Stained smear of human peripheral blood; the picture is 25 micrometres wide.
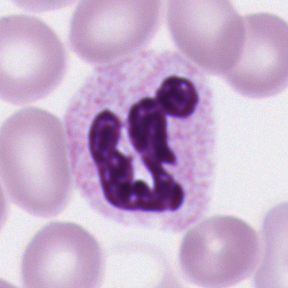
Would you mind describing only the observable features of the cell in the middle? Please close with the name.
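Roughly oval in outline, the cell shows no surface projections. Its chromatin is dark purple and densely clumped. The cytoplasm is abundant and pale pink, with fine pink-violet granules scattered throughout. The cell is a segmented neutrophil.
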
